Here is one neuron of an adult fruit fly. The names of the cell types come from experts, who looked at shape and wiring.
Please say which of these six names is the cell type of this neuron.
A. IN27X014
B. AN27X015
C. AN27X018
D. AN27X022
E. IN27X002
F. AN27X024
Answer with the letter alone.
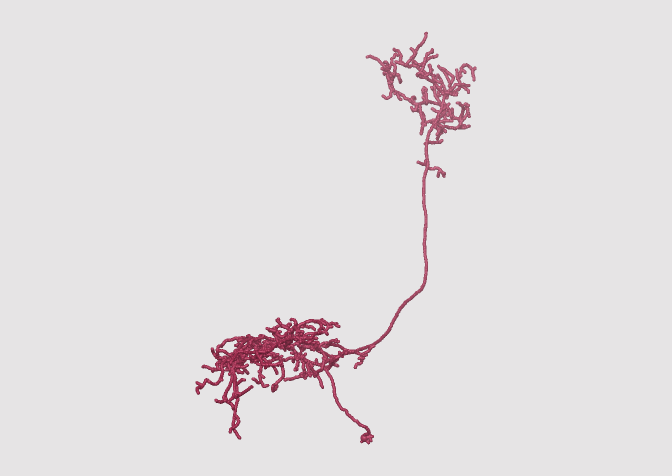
B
